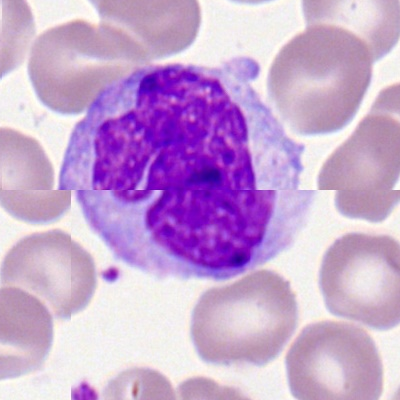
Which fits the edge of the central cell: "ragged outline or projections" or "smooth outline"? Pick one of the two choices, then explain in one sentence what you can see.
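Ragged outline or projections. A small pale bulge sticks out from the upper right edge of the cell.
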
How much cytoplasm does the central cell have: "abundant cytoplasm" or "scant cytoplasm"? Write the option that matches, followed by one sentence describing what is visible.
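Abundant cytoplasm. A broad rim of pale grey-blue cytoplasm surrounds the nucleus.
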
